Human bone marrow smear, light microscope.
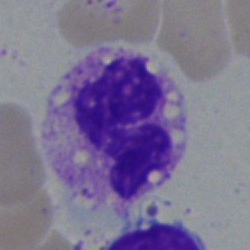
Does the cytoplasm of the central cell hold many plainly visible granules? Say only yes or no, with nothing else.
Yes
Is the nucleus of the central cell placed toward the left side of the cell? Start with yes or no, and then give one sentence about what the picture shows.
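No. The cytoplasm is pale lilac and widest on the left side of the cell.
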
